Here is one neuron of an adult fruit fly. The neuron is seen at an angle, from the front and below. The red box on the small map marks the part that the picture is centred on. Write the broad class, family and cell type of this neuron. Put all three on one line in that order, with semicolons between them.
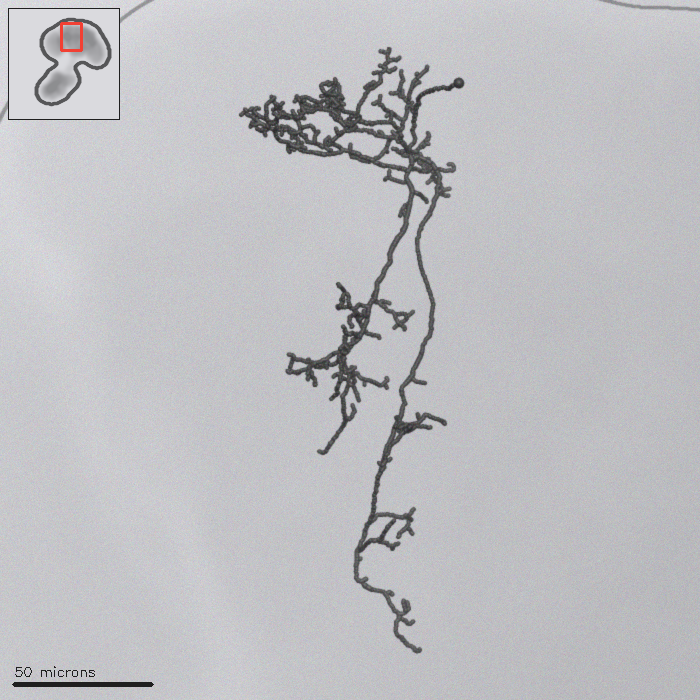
central-brain intrinsic neuron; hemilineage CREa2_ventral; LAL027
